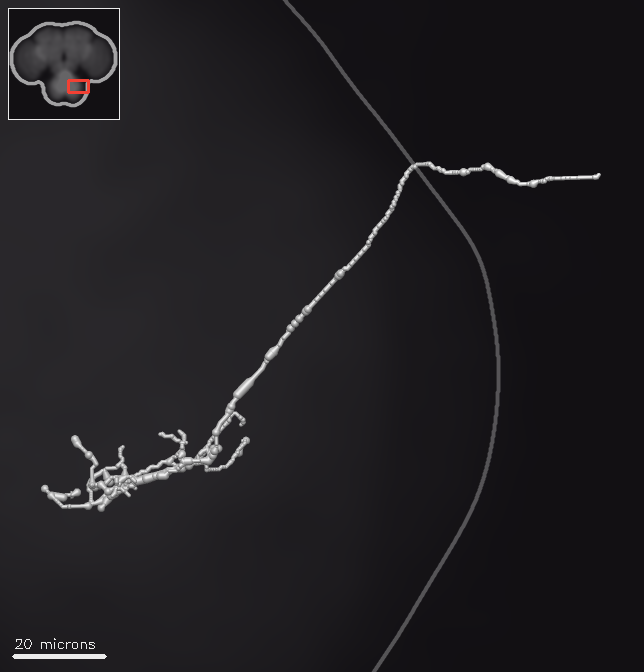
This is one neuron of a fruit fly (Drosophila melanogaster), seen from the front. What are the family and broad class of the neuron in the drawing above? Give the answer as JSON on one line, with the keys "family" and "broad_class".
{"family": "class mechanosensory tactile", "broad_class": "sensory neuron entering the nerve cord"}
